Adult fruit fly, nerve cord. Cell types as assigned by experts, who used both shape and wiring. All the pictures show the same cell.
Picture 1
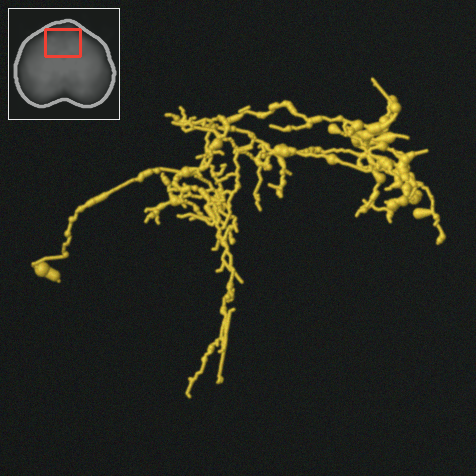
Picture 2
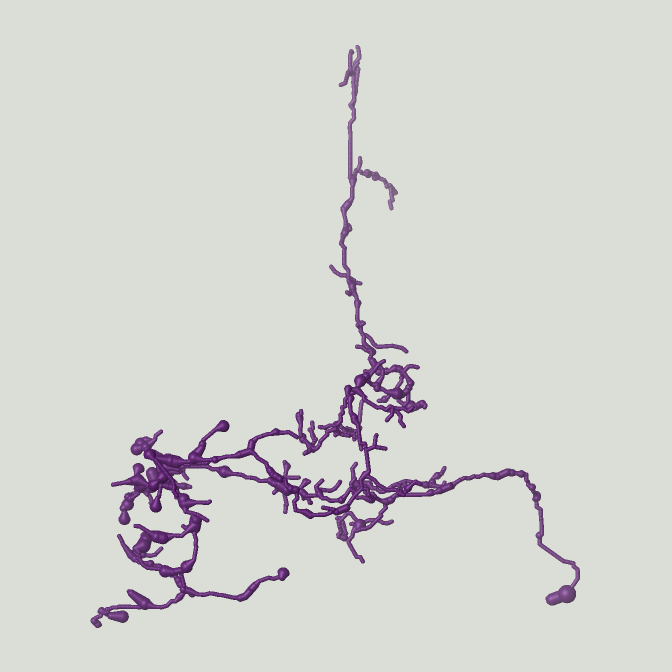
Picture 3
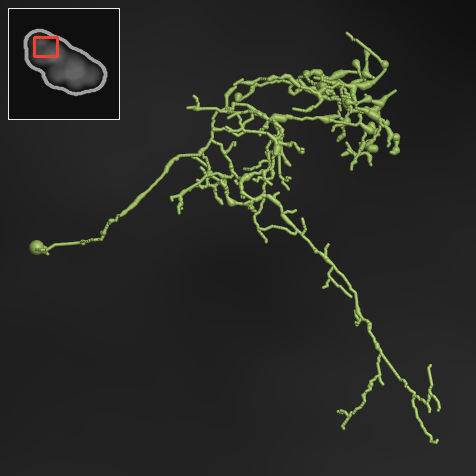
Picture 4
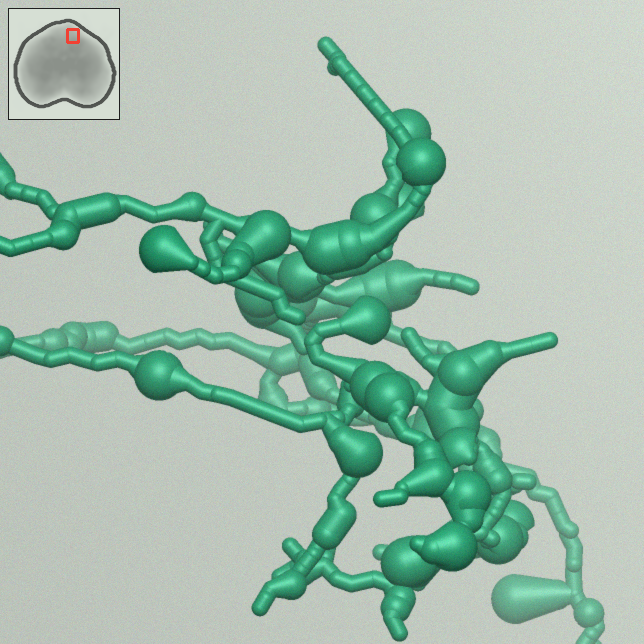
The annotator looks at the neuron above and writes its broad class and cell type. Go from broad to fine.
nerve-cord intrinsic neuron; INXXX450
